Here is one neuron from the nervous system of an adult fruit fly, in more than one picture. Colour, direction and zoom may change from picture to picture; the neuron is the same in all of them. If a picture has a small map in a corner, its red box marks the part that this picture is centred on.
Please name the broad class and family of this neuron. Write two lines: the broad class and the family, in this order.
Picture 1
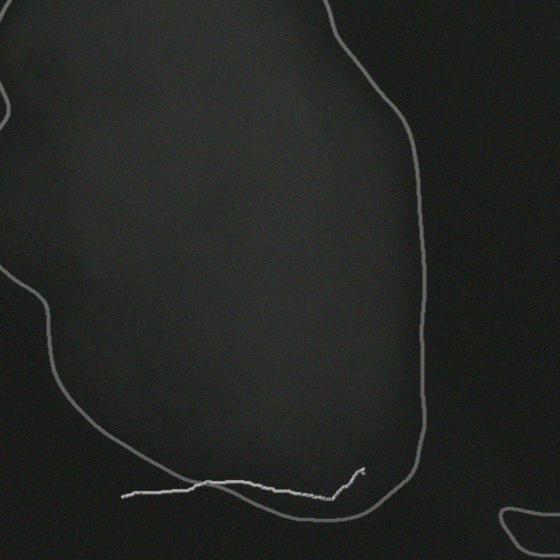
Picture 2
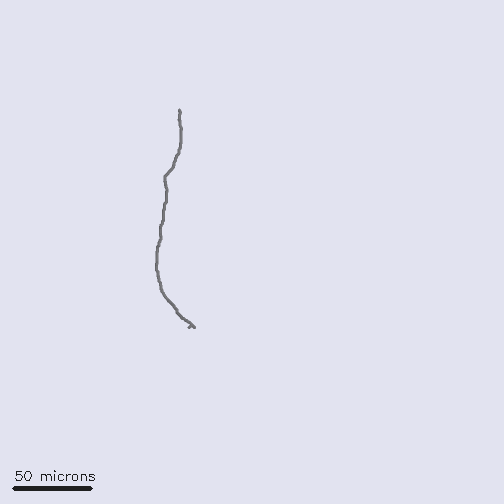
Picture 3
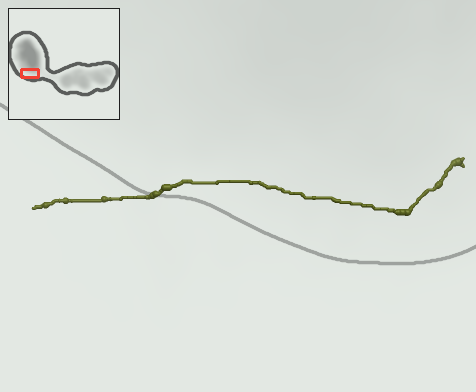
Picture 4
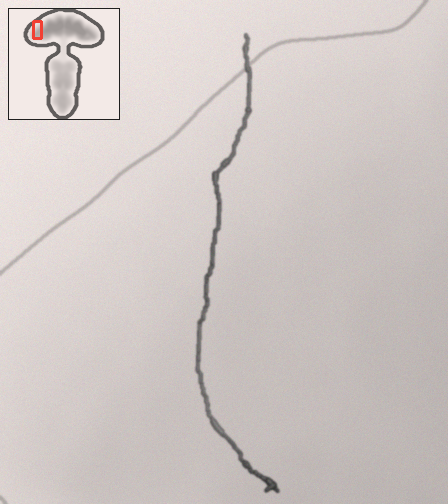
photoreceptor or other optic-lobe sensory neuron
class visual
